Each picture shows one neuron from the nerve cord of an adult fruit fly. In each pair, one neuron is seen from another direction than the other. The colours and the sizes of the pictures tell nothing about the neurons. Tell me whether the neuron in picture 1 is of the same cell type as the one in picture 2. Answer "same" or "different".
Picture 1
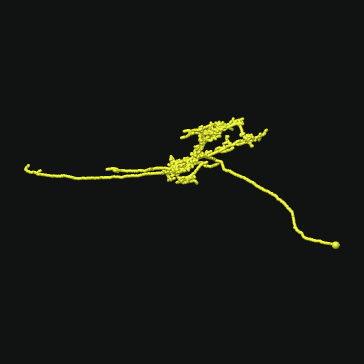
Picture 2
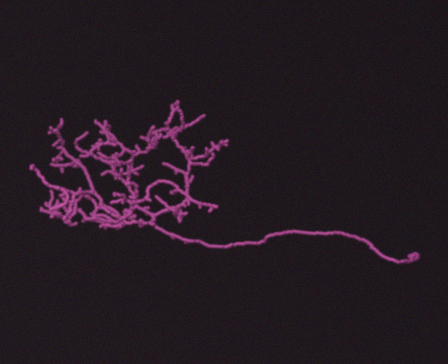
different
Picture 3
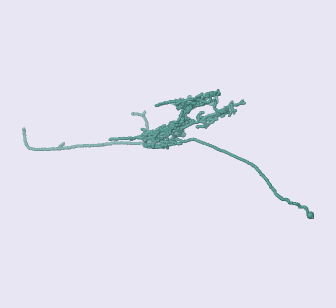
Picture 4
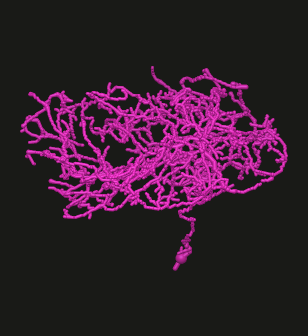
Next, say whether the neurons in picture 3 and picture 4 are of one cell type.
different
